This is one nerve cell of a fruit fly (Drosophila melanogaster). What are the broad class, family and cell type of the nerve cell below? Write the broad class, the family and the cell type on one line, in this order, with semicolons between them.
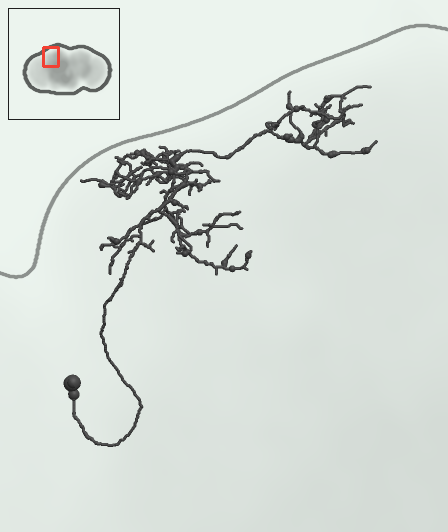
central-brain intrinsic neuron; hemilineage LHa3; CB4084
